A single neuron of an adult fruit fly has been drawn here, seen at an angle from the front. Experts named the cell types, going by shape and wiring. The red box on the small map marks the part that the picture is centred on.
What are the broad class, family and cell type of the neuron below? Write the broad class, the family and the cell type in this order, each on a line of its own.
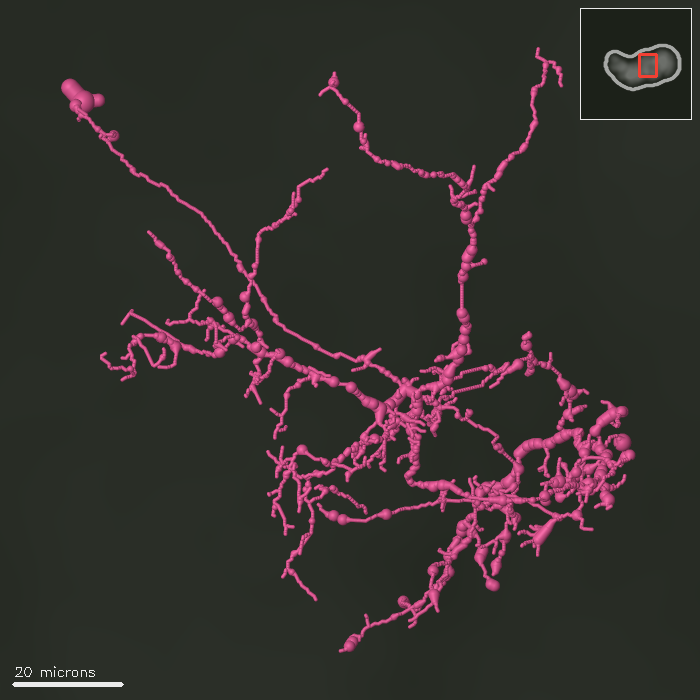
central-brain intrinsic neuron
hemilineage SMPpv2_ventral
LAL302m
